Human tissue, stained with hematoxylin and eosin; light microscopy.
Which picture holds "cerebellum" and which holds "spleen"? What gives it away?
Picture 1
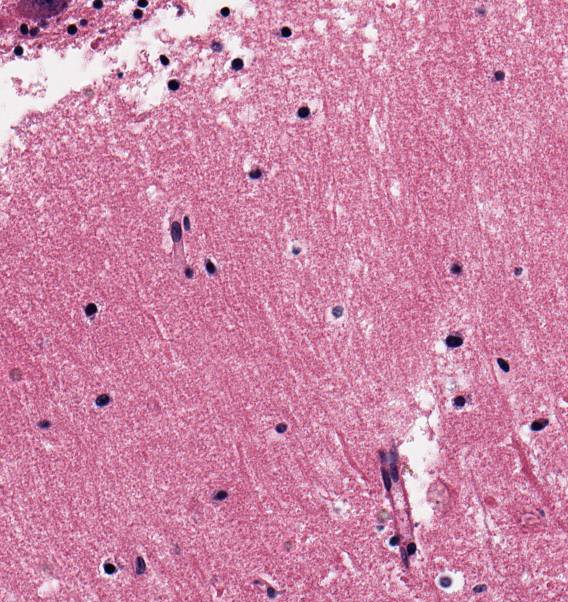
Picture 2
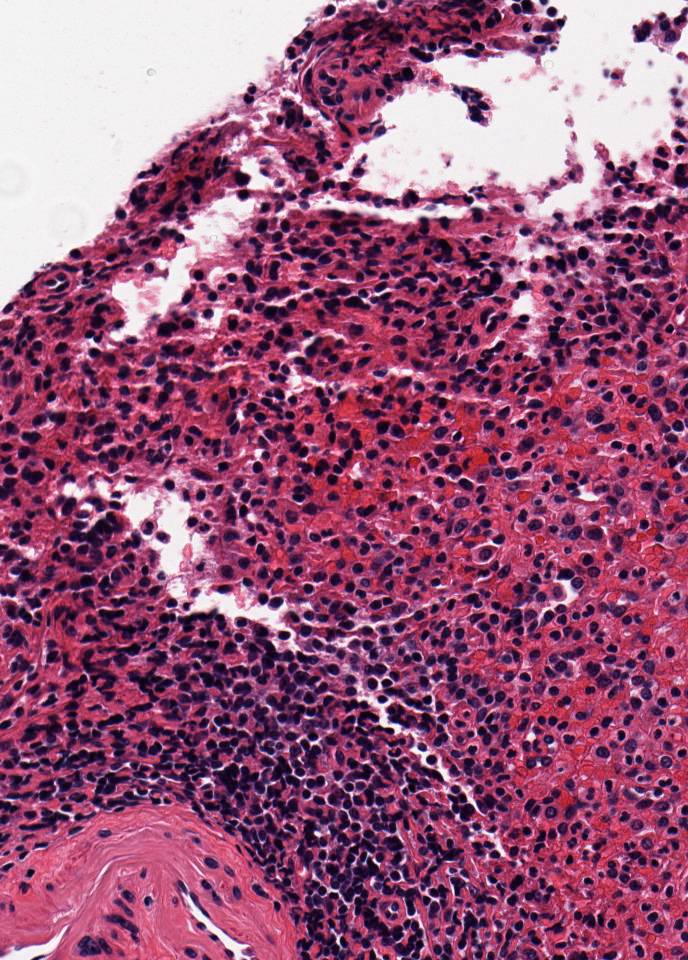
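The cerebellum is picture 1 and the spleen is picture 2. Check one, the overall pattern: picture 1 is mostly a finely granular, fibrillary pink matrix with sparse scattered nuclei, whereas picture 2 is a diffuse, densely cellular sheet, and neither has epithelium or glands. Check two, nuclei: in picture 1 they are small, round and dark, several sitting in a clear halo; in picture 2 the most crowded, darkest small round nuclei lie in the lower centre. Check three, blood: picture 2 has free red blood cells, most plentiful in the centre and right half.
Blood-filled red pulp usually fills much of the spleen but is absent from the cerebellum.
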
